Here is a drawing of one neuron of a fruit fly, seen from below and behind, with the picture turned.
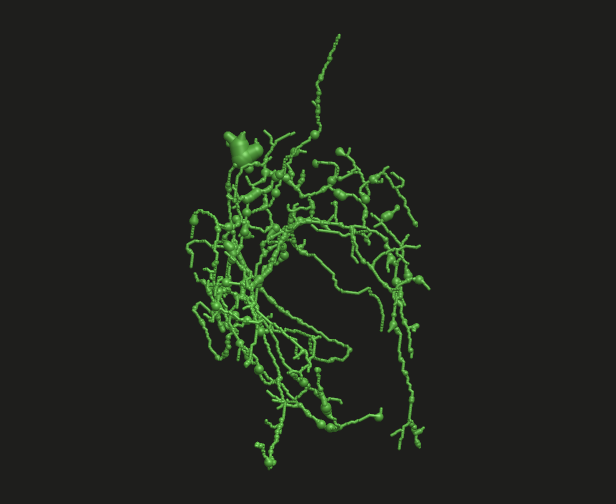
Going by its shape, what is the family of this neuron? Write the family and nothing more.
hemilineage SLPad1_anterior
